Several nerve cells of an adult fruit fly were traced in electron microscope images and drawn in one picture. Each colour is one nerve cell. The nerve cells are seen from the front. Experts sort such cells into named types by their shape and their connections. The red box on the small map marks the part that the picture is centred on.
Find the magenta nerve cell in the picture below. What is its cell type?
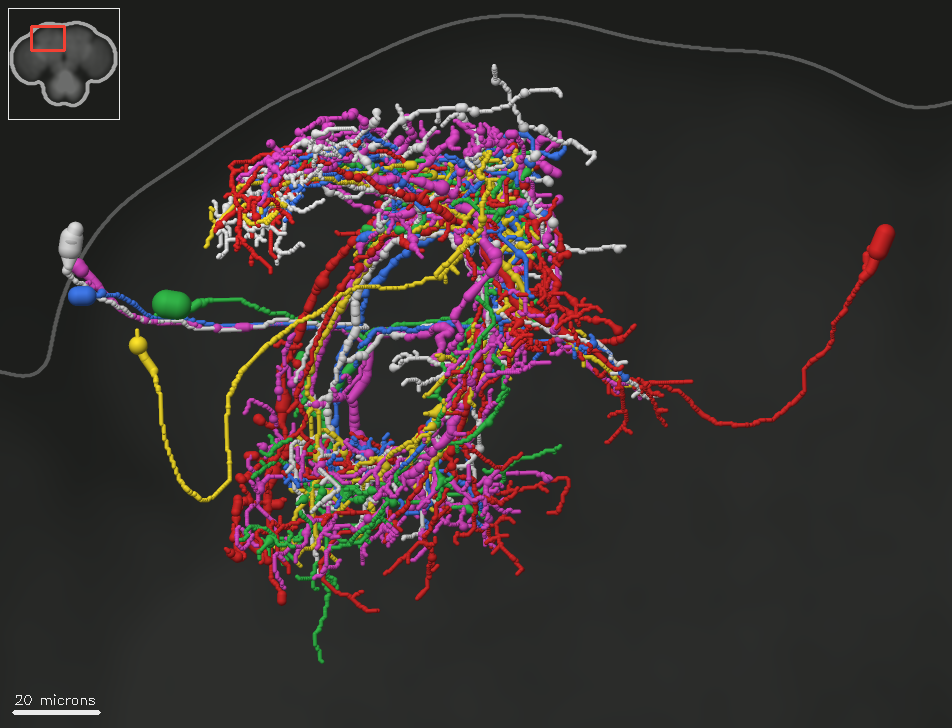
SLP360_a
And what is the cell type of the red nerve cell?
SLP386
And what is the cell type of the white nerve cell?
CB3479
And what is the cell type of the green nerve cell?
SLP360_b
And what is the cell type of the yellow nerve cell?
SLP098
